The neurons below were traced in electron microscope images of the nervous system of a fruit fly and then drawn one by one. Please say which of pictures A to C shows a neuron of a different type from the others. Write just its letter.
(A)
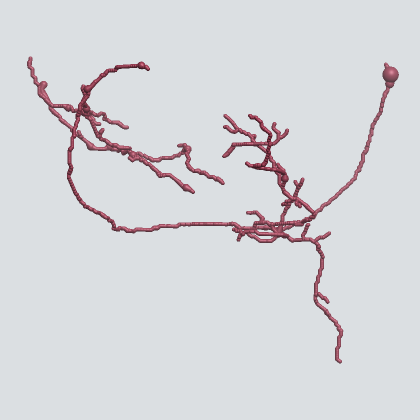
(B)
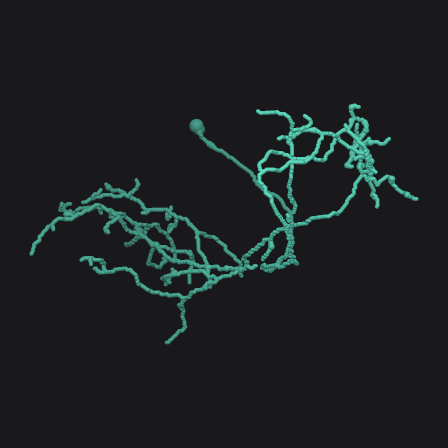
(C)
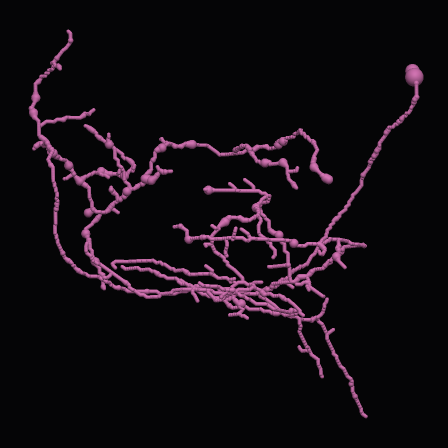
B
